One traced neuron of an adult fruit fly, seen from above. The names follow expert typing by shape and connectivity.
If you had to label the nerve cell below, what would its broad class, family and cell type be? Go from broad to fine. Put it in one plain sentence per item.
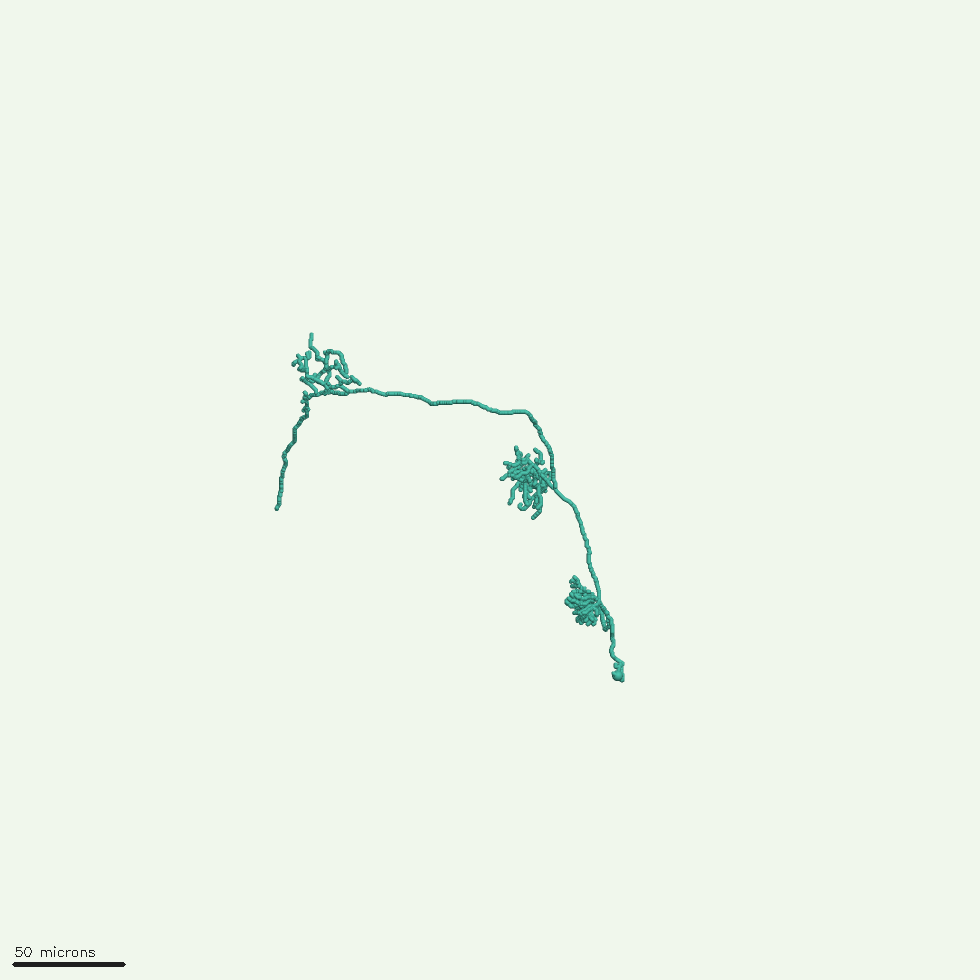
A central-brain intrinsic neuron of class CX, type PFL1.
